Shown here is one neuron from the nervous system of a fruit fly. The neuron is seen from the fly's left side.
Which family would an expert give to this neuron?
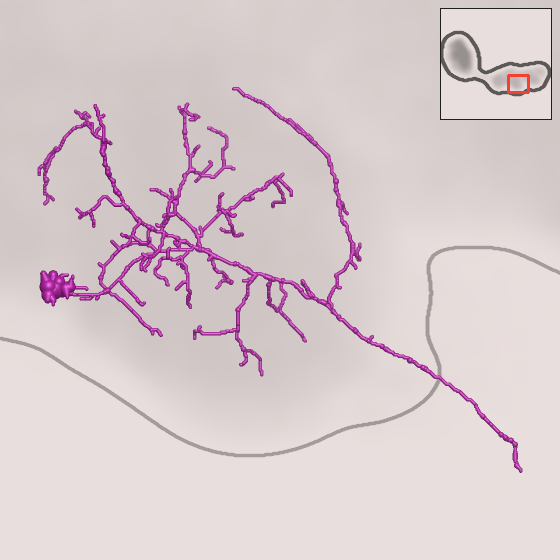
hemilineage 15B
